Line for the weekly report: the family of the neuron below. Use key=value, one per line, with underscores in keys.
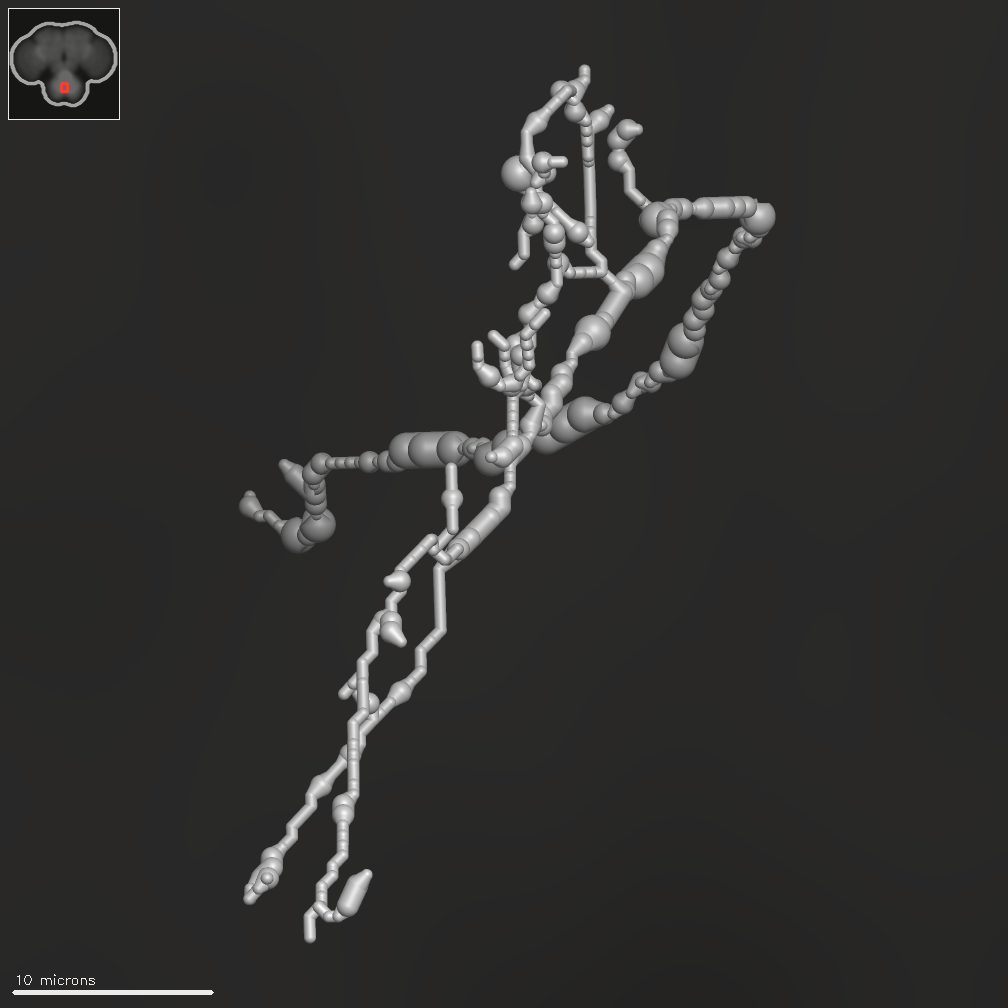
family=class mechanosensory tactile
